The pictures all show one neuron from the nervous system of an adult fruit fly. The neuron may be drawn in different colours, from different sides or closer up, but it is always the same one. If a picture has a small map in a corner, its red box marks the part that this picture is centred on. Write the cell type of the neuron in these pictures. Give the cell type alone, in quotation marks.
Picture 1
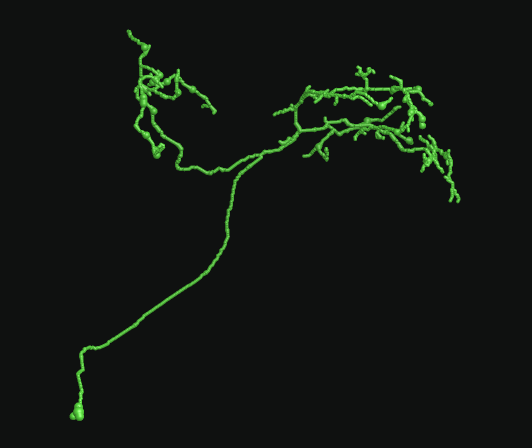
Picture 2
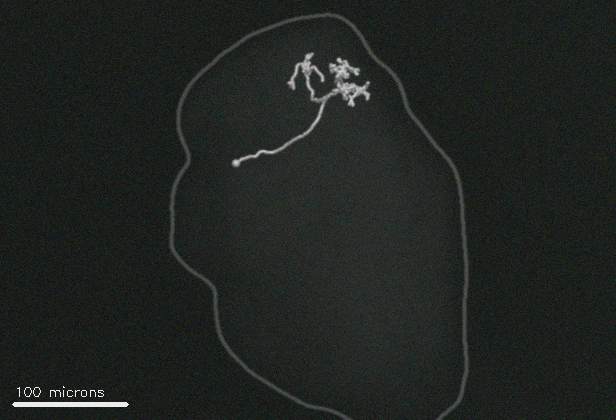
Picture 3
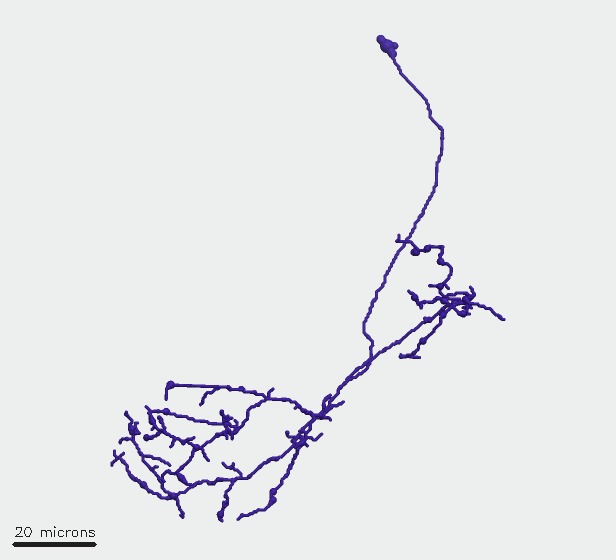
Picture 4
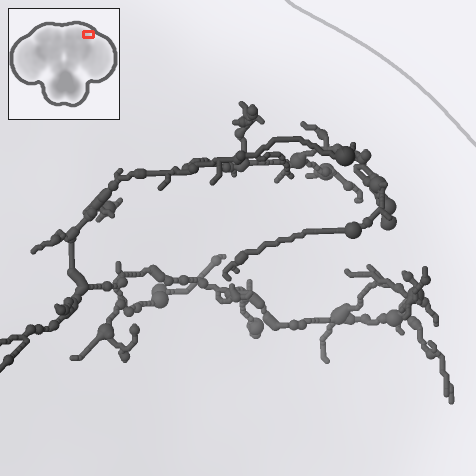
"LHAV7a4"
